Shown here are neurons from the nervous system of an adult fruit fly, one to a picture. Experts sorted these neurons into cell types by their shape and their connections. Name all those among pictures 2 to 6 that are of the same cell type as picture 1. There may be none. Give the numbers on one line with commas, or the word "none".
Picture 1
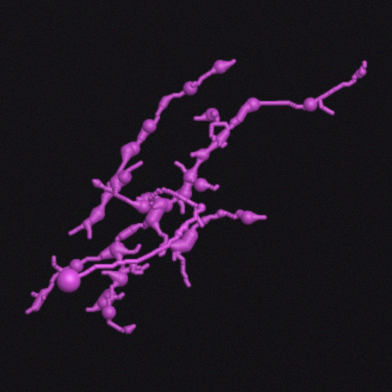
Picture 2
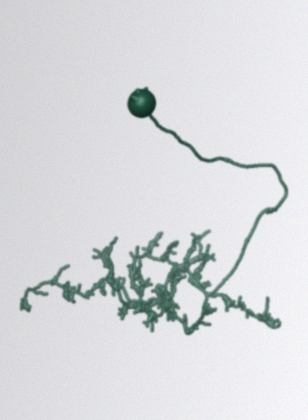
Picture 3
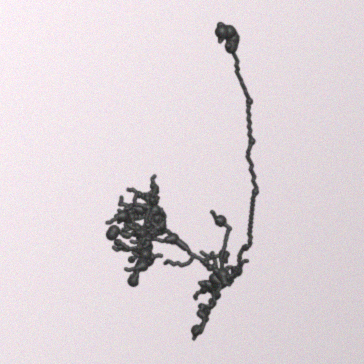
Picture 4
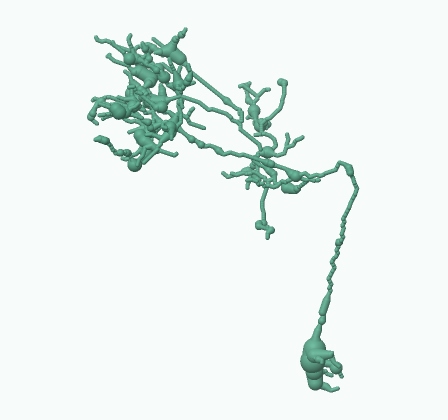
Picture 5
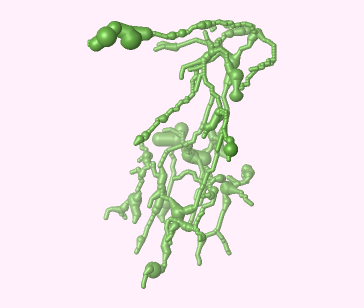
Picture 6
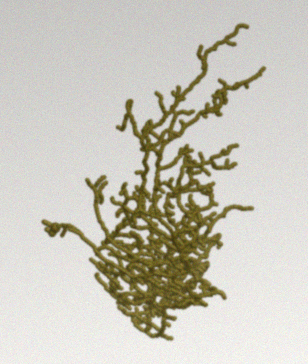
2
